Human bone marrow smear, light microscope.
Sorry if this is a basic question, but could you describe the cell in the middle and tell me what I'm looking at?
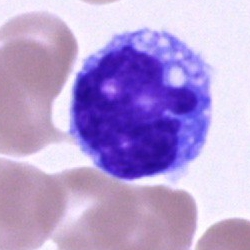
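Outline roughly round. Nucleus fills most of the cell, notched on its right side. Chromatin dark purple, dense-looking. Monocyte.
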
